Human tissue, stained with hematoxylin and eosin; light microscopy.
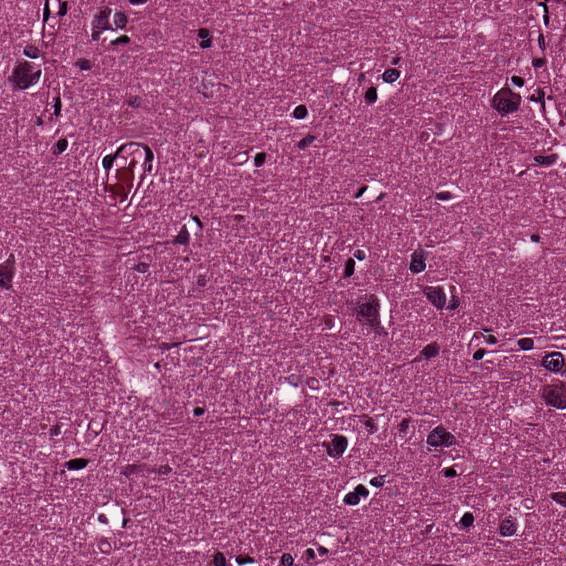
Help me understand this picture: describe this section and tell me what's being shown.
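Finely granular pink neuropil fills the whole field, cells scattered singly within it. Near the upper left, a small cross-sectioned vessel holds red blood cells. Along the right edge, elongated dark nuclei line thin vessel profiles. No epithelium, glands or tubules are present. It is cerebral cortex.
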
